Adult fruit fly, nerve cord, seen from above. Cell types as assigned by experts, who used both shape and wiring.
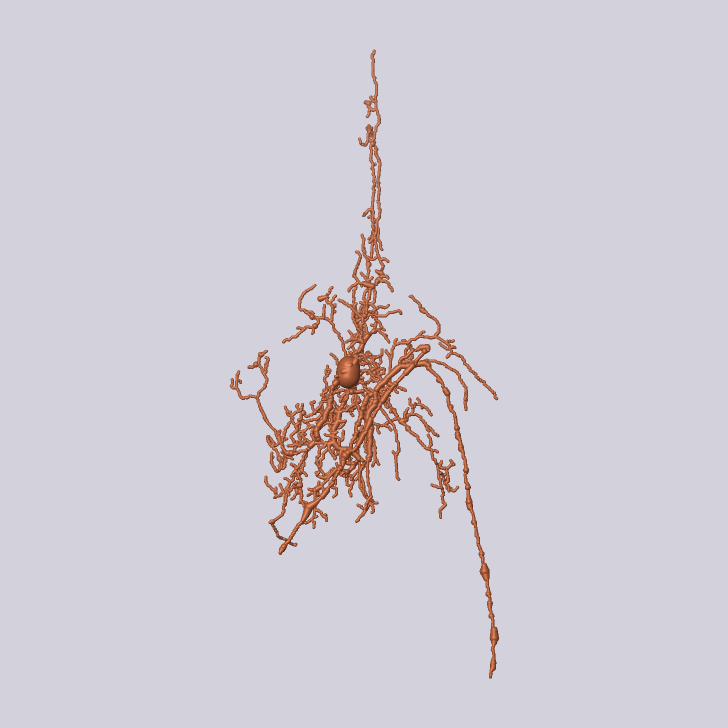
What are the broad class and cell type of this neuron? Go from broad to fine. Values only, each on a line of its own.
efferent neuron of the nerve cord
ENXXX128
